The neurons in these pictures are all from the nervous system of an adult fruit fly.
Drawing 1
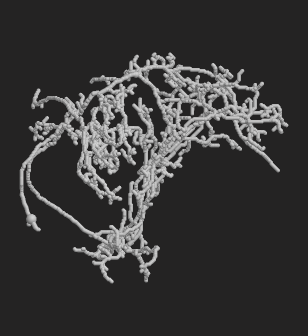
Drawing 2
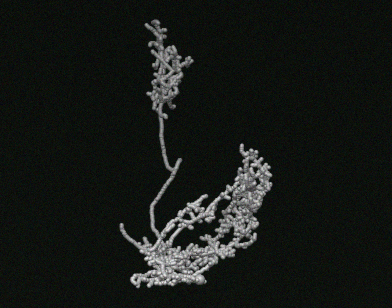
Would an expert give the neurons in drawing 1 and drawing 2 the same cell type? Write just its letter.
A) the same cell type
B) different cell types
B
